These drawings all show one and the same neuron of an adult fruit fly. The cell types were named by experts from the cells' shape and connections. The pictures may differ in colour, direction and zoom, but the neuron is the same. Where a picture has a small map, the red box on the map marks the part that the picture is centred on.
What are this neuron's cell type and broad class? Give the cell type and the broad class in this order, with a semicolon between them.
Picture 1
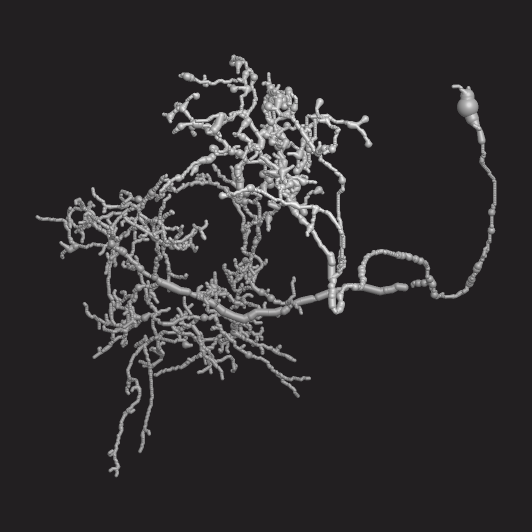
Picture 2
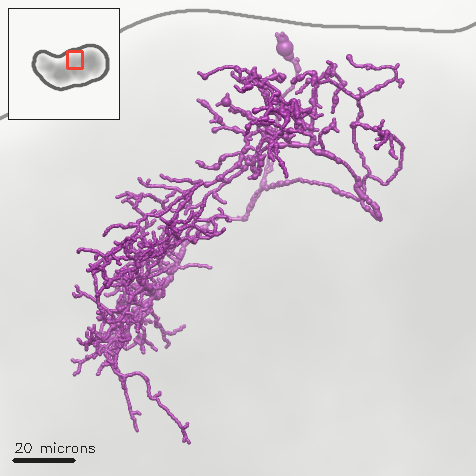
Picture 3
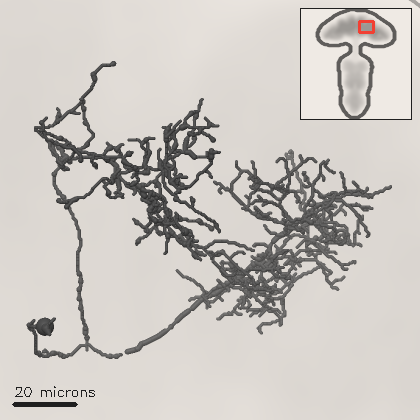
SLP404; central-brain intrinsic neuron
